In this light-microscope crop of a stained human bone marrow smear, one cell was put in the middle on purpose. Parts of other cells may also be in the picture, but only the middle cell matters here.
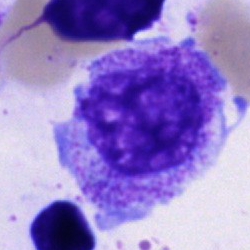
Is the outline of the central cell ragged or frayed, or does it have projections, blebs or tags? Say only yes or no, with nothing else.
Yes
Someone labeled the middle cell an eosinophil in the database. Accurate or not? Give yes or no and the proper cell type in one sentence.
No, this cell in the middle is a promyelocyte, so it is not an eosinophil.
